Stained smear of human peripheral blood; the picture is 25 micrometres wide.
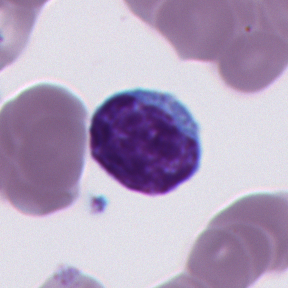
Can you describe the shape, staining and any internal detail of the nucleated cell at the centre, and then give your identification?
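Start with the outline: it is smooth, with no projections from the surface. The cell measures about 10 micrometres across. Its nucleus is oval and takes up about 80% of the cell's area, and you will find no nucleoli in it. In the cytoplasm there are no distinct granules and no vacuoles. This is a typical lymphocyte.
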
